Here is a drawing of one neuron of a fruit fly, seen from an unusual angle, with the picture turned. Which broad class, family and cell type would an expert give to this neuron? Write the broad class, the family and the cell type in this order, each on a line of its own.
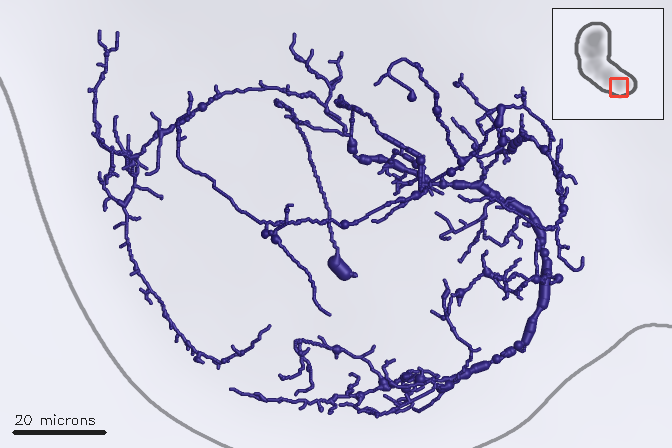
nerve-cord intrinsic neuron
hemilineage 04B
IN04B096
